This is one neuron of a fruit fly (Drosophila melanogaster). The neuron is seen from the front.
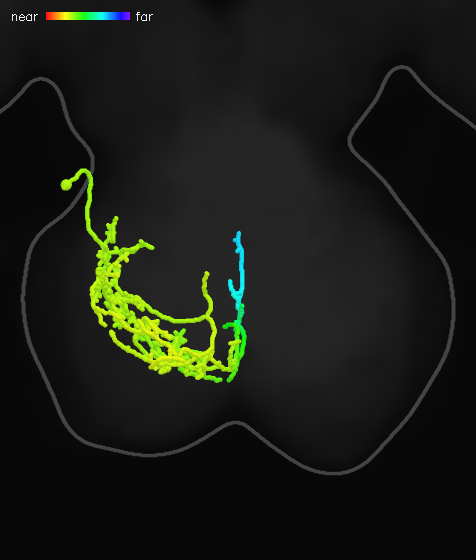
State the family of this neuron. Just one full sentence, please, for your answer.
Grouped by family, the neuron goes with hemilineage 17A.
